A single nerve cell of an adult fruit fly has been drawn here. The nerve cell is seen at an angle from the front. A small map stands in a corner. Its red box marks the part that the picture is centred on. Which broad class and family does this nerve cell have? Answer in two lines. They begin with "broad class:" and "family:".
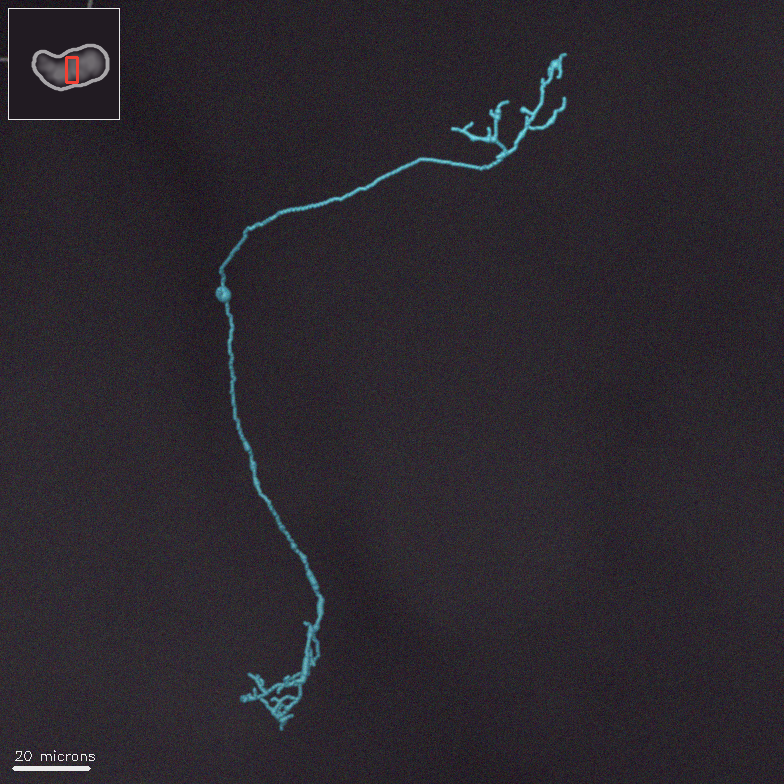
broad class: visual projection neuron
family: hemilineage VPNd2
